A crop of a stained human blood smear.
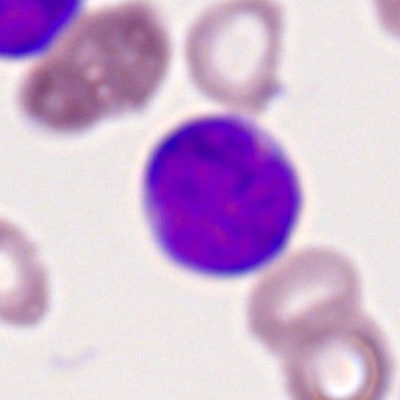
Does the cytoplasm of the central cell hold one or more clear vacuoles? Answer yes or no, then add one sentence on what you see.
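No. No vacuoles are visible in the cell.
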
